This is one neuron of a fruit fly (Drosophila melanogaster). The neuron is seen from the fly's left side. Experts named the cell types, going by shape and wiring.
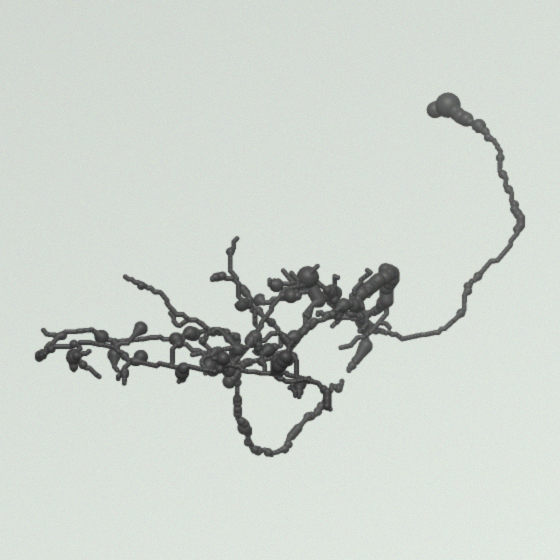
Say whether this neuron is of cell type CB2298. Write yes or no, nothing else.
no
